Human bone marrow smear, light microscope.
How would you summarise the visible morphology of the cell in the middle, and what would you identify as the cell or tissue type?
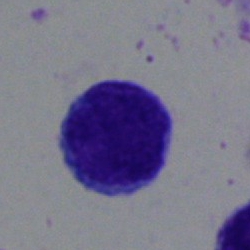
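This one's round, though its edge is a little uneven rather than perfectly smooth. The nucleus takes up nearly the whole cell, and I can't make out any nucleoli in it. It's a lymphocyte.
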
